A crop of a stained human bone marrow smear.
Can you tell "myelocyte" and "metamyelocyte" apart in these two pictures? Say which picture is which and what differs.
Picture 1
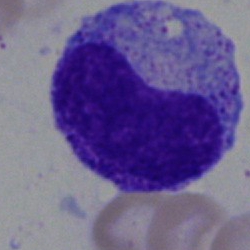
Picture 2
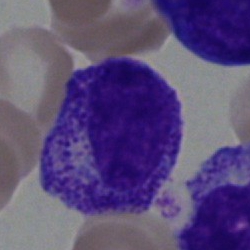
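The metamyelocyte appears in picture 1, and picture 2 holds the myelocyte. The metamyelocyte has a roughly round outline and a kidney-shaped nucleus that fills the lower-left part of the cell, its indentation turned toward the upper right.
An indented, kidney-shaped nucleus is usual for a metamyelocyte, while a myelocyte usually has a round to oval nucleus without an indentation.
Its chromatin is dense and dark purple, and no nucleolus is visible. One small clear vacuole lies near the top of its cytoplasm. In the myelocyte, the nucleus sits off-centre toward the upper right and also stains a dense, dark purple. Its cytoplasm forms the widest band along the lower left side, and a paler lilac area lies just left of the nucleus.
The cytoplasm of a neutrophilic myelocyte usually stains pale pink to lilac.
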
